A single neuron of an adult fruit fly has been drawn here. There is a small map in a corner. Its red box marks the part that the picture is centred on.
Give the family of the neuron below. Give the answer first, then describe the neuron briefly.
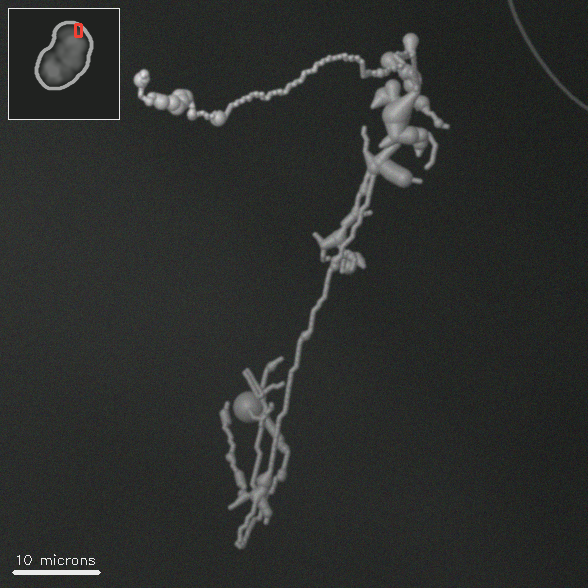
Its family is C. Its broad class is optic-lobe intrinsic neuron. From top to bottom in the picture it spans about 60 microns. In this view it is taller than it is wide.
